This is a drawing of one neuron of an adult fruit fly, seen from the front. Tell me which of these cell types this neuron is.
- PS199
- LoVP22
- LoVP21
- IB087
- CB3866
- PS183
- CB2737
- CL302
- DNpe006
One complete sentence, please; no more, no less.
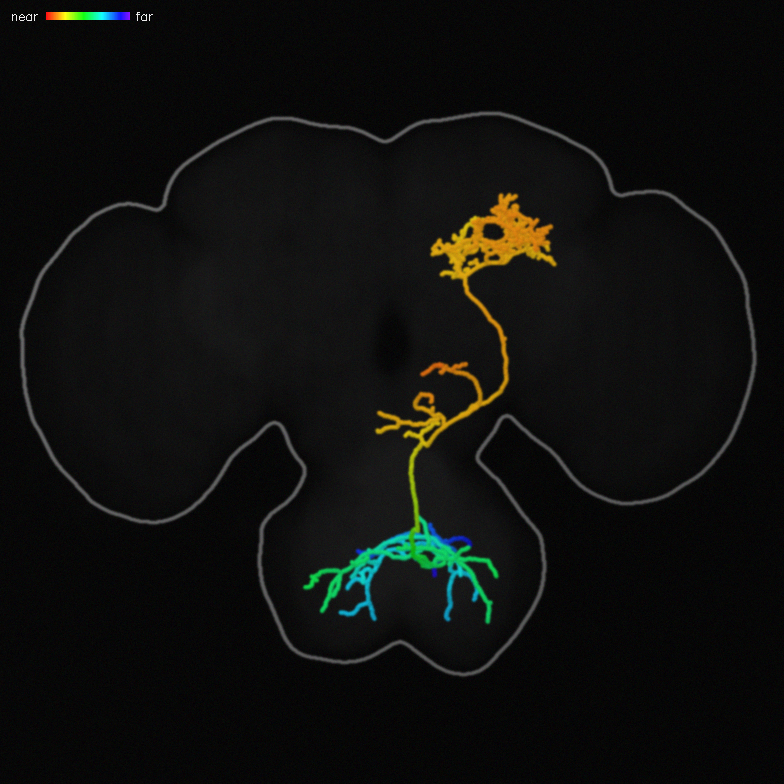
By its cell type, the neuron is DNpe006.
